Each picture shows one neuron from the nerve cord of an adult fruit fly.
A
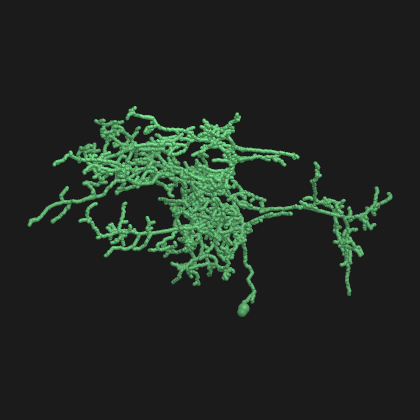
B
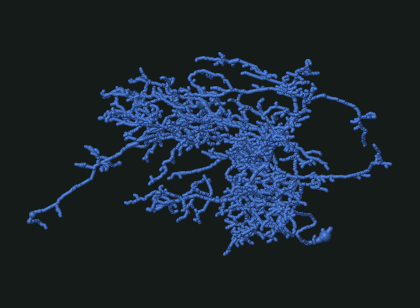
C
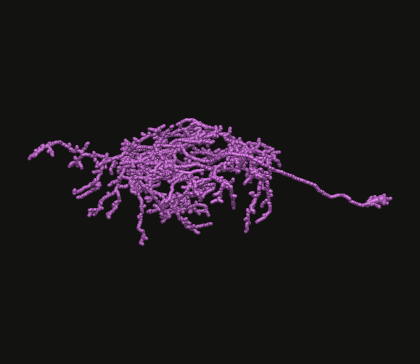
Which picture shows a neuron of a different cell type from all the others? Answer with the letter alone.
C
